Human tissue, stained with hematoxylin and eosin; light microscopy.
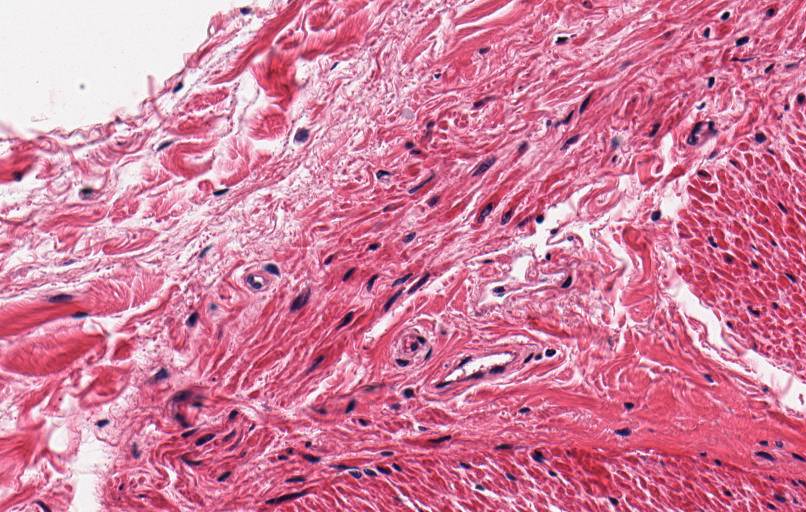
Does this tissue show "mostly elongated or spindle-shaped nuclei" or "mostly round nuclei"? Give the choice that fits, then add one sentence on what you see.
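Mostly elongated or spindle-shaped nuclei. The nuclei scattered through the fibrous tissue are dark and mostly elongated and spindle-shaped.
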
